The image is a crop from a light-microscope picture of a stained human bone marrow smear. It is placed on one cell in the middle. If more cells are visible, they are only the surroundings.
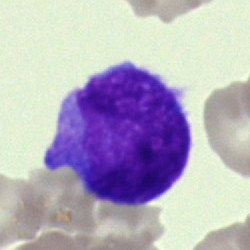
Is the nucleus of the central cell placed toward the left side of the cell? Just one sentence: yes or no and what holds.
No, most of its cytoplasm is found to the left of its nucleus.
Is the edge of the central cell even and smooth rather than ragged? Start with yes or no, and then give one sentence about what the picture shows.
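No. A small wispy projection extends from the upper right edge of the cell.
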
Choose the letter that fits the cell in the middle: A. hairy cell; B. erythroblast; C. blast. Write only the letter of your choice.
C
